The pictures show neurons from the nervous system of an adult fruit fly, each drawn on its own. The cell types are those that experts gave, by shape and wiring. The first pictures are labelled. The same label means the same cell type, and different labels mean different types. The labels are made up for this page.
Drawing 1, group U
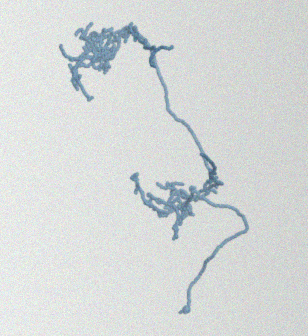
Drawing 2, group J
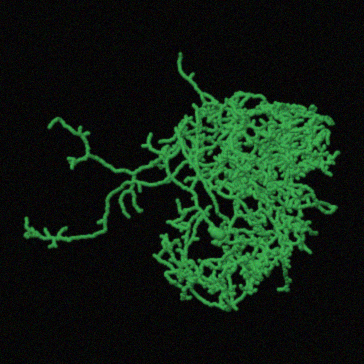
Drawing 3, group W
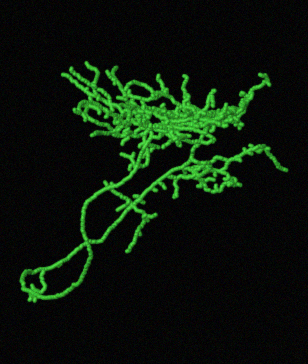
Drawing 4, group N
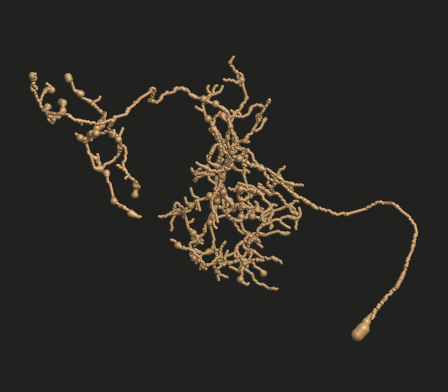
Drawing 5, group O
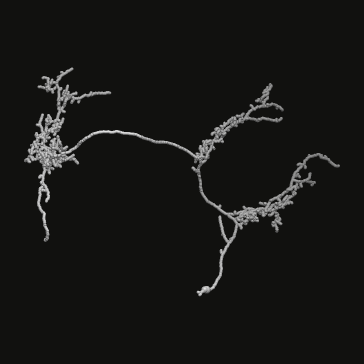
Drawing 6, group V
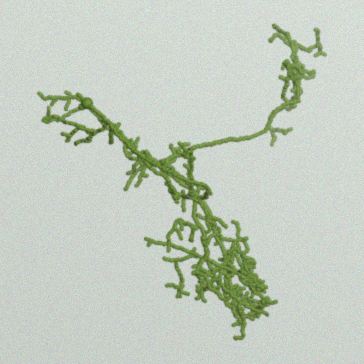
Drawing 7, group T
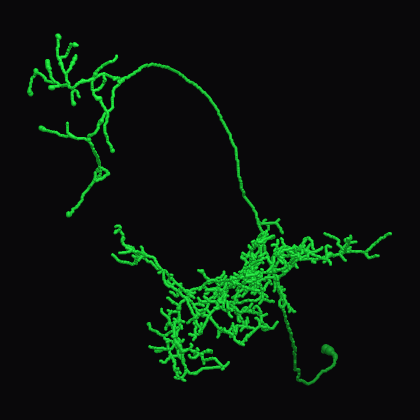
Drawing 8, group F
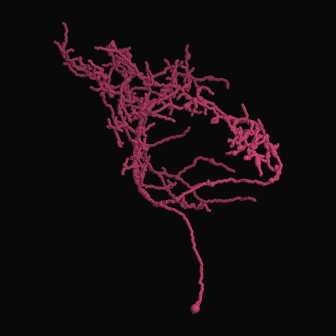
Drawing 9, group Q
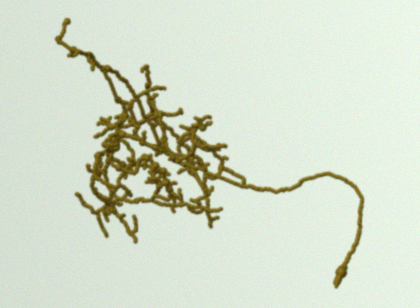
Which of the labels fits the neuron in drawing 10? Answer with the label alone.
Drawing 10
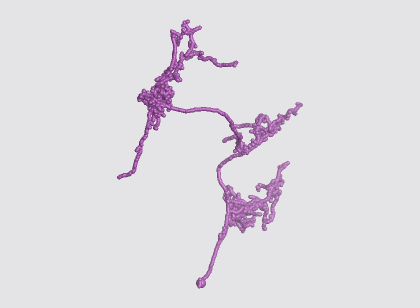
group O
